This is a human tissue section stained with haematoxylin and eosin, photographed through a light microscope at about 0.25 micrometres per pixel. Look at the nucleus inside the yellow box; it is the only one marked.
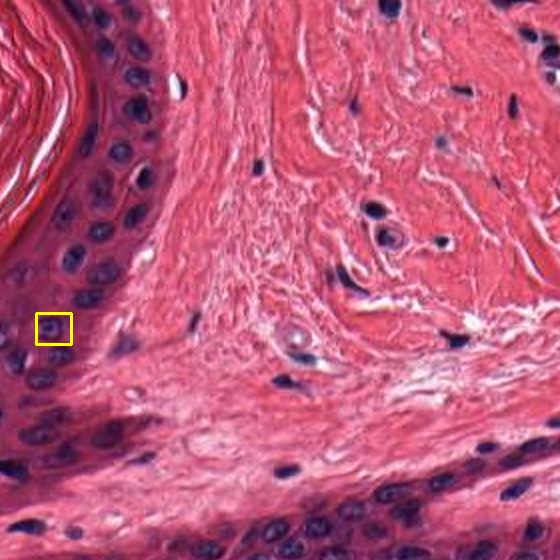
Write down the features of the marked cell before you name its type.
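The nucleus is round to slightly oval and about the same size as the neighbouring nuclei. The nucleus has a darker rim with a somewhat paler centre, not uniformly dark. The nucleus sits near the middle of the cell, surrounded by a modest rim of pink cytoplasm whose outer border is not sharply defined. The cell lies among closely packed cells of similar appearance, within a band of stacked cells between the wavy layered pink material at the upper left and the pink fibres on the right. The marked nucleus belongs to a keratinocyte.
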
